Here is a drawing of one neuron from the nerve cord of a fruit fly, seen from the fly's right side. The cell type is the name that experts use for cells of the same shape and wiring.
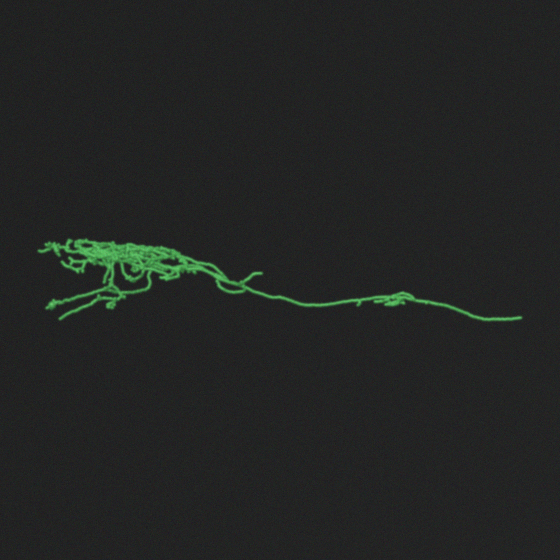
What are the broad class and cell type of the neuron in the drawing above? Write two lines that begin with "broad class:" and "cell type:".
broad class: ascending neuron
cell type: ANXXX169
